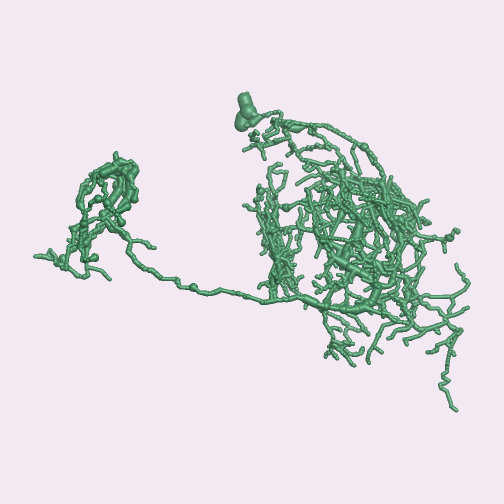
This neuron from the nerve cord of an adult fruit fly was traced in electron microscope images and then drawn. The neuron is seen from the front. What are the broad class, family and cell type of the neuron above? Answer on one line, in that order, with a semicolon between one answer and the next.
motor neuron of the nerve cord; MNad; MNad02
